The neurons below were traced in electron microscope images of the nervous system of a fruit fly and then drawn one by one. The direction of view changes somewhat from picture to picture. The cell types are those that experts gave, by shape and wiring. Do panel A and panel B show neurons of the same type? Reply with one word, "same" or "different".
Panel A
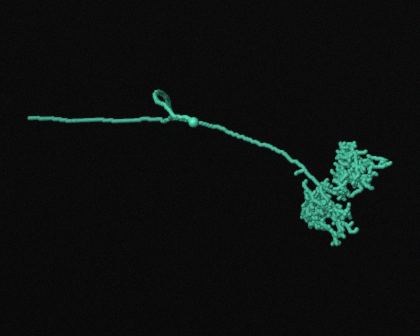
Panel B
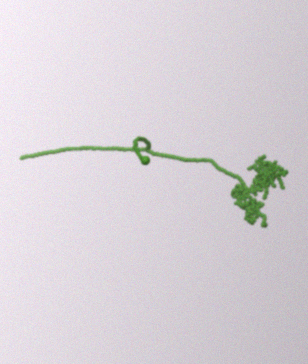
same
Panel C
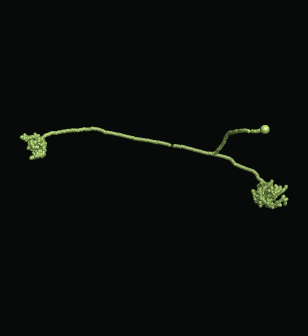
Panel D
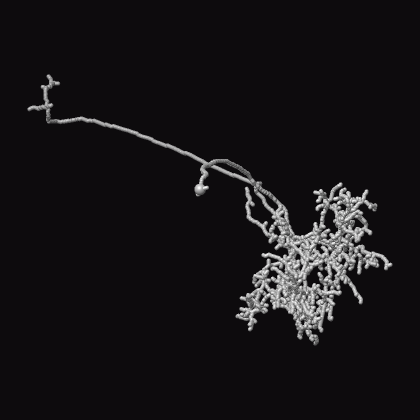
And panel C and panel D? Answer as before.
different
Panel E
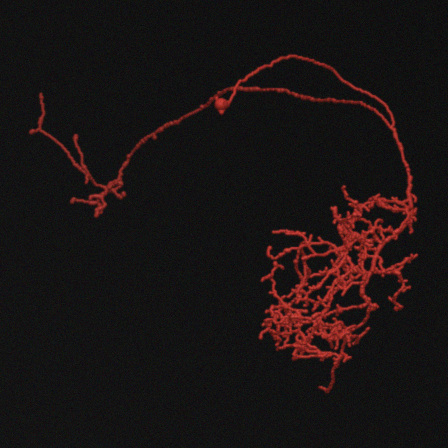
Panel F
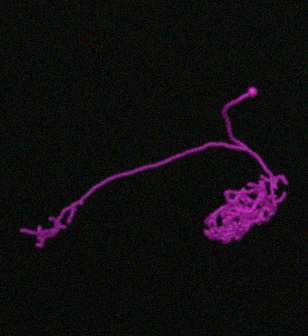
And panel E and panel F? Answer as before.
same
